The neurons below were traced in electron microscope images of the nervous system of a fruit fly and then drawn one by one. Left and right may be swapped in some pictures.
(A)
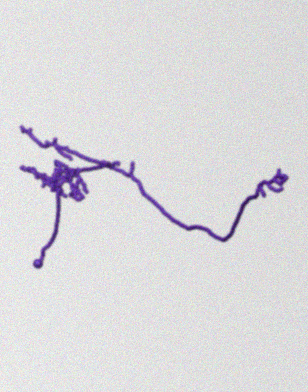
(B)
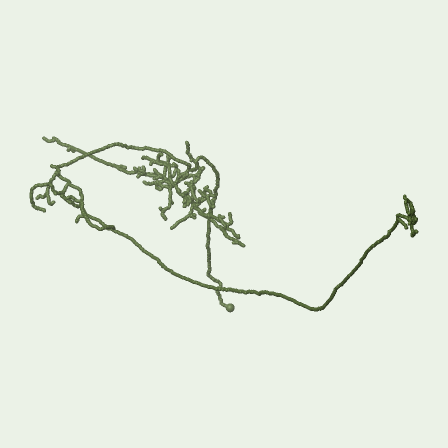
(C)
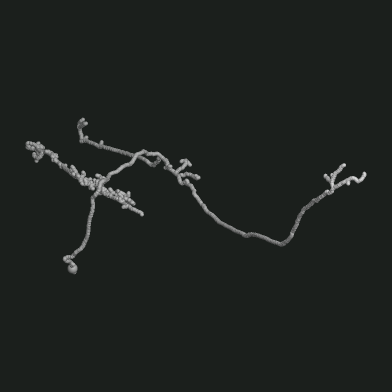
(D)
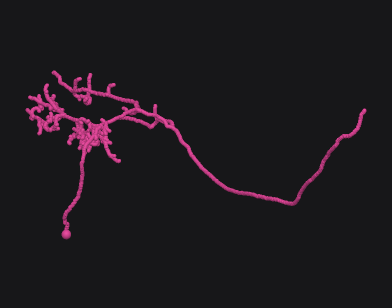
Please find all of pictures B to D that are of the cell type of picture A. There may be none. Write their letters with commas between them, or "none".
D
